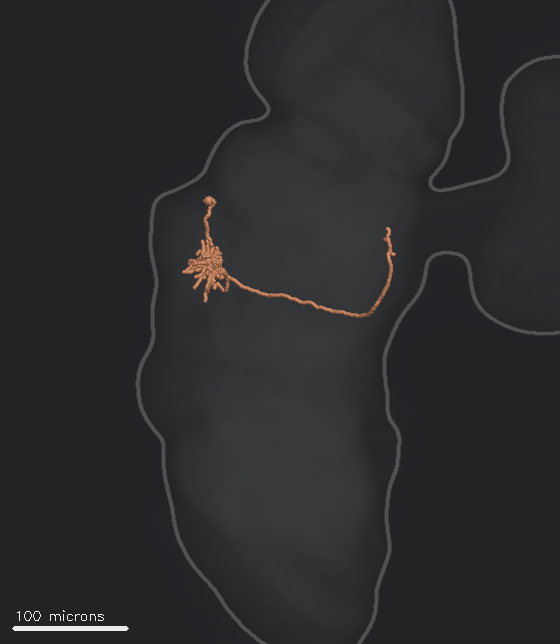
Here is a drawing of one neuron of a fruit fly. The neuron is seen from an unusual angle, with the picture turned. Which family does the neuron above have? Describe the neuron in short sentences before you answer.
From left to right in the picture it spans about 190 microns. As drawn here it is wider than it is tall. Its broad class is central-brain intrinsic neuron. The family is hemilineage ALl1_ventral.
